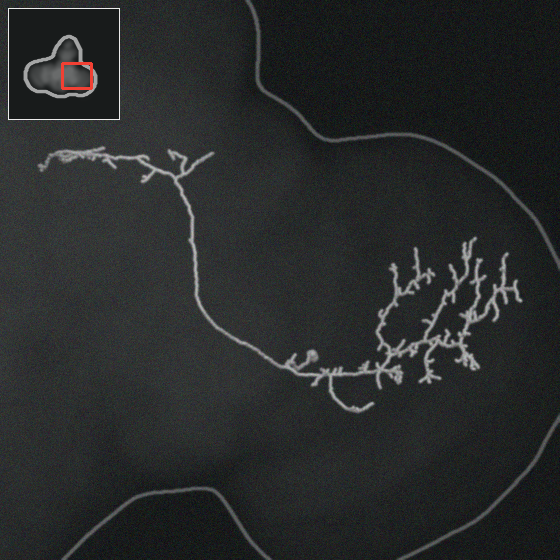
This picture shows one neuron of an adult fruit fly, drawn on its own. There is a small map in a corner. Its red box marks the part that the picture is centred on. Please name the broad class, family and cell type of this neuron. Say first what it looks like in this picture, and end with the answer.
The picture shows dozens of branch ends. As drawn here it is wider than it is tall. Its broad class is visual projection neuron. The family is MeVP. It is of cell type MeVP16.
